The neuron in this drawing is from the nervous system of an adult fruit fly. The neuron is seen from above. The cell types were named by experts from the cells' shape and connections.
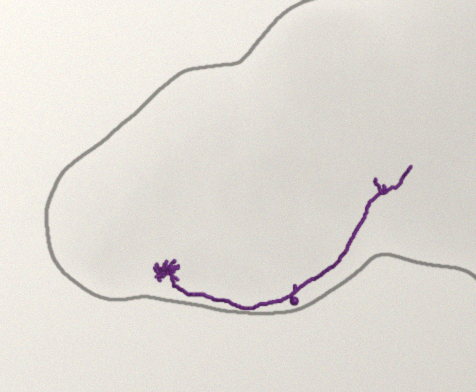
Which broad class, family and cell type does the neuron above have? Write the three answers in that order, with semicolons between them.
visual projection neuron; LPC; LPC1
